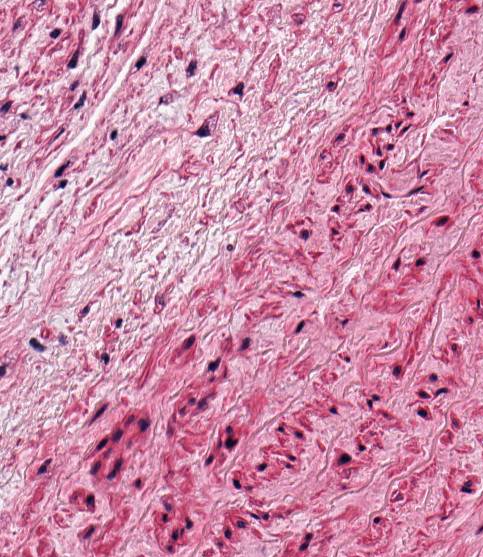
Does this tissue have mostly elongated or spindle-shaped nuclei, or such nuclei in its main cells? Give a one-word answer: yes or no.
Yes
